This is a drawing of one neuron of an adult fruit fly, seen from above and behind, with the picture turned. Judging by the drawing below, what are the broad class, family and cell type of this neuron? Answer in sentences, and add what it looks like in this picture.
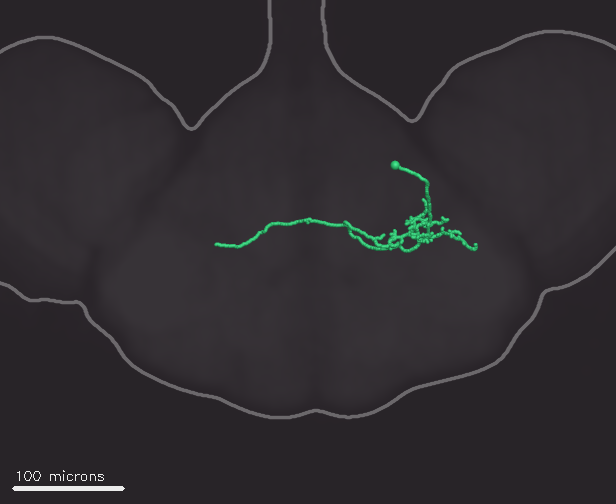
It is a central-brain intrinsic neuron. The family is hemilineage VLPl&p2_posterior. The cell type is PLP165. It is in the brain and does not reach the nerve cord. From left to right in the picture it spans about 250 microns.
